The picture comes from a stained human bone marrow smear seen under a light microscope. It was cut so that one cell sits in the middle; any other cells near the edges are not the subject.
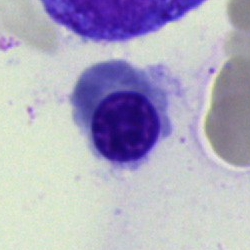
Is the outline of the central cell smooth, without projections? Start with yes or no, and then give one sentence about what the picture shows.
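No. The cell outline is irregular, with small ragged bulges along the right edge.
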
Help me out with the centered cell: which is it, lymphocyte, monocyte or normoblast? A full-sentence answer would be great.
The cell marked by its central position in the crop is a normoblast.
